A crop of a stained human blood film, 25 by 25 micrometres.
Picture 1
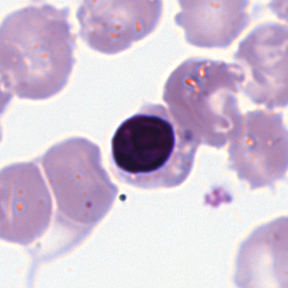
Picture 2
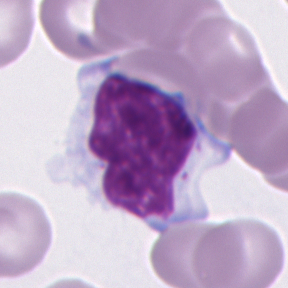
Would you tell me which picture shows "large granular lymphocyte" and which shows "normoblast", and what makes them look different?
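Picture 1 shows a normoblast, and picture 2 shows a large granular lymphocyte. The nucleus in picture 1 is round with a smooth edge and about 5 micrometres across, whereas the nucleus in picture 2 measures about 13 by 9 micrometres and has a notch in its left side that gives it an angular, partly lobed outline.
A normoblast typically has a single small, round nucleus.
In picture 1 the chromatin is very dark purple and densely clumped, almost uniform throughout, and no nucleoli can be seen. The cytoplasm in picture 1 is pale lilac-pink, much like that of the surrounding red cells, while that in picture 2 is very pale blue, almost clear, becoming a slightly deeper blue along its outer edge.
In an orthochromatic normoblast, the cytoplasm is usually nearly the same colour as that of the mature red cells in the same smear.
The outline of the normoblast is smooth, without projections; the large granular lymphocyte has an irregular outline, with ragged, frilly cytoplasmic edges on the left side. A small clump of purple platelets lies below and to the right of the normoblast, and red cells press against the top and lower right of the large granular lymphocyte.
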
